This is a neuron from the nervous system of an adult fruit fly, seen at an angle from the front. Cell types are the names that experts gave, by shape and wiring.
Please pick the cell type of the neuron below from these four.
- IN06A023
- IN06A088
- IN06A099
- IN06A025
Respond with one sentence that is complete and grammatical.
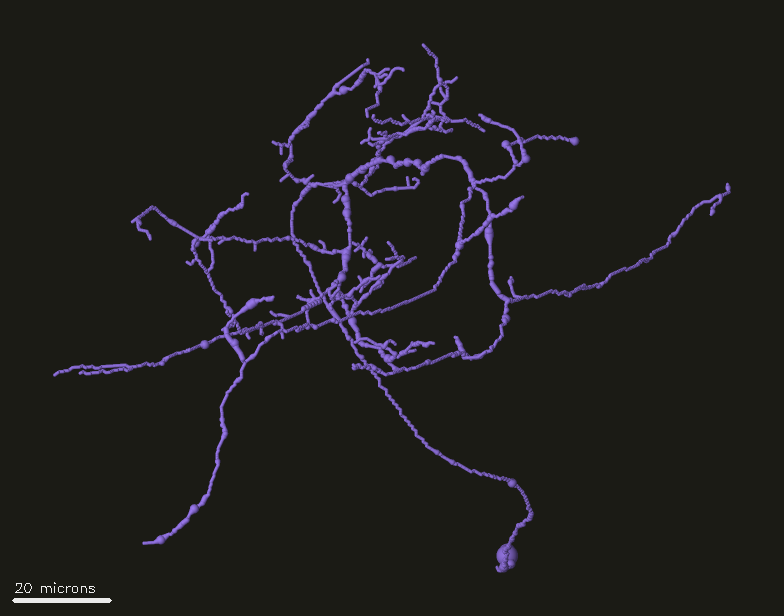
The cell type name for this neuron is IN06A088.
